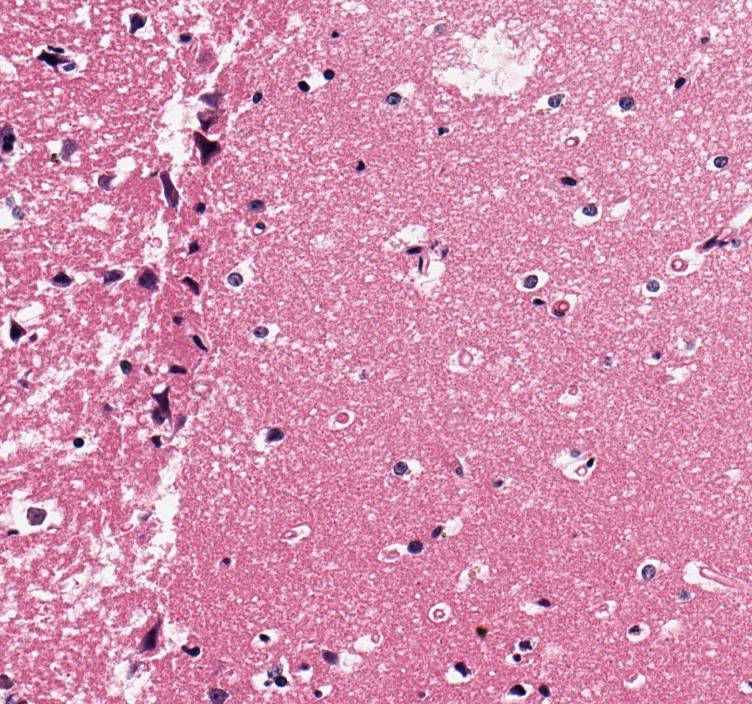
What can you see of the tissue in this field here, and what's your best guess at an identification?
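Sparse cells are scattered through a pink, finely granular fibrillary matrix that occupies most of the field. Along the torn band on the left lie dark, shrunken, angular cells whose nuclei stain very dark. In the right two-thirds the nuclei are mostly small, round and dark, and many of the scattered cells there are surrounded by a clear halo. This tissue is cerebral cortex.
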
